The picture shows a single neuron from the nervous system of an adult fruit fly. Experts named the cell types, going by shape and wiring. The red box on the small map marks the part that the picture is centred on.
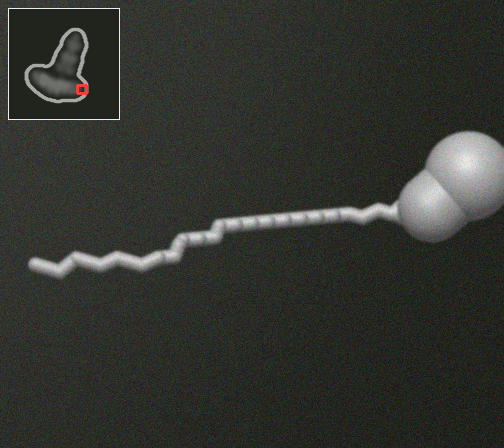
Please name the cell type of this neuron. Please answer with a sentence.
The cell type is MeTu1.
